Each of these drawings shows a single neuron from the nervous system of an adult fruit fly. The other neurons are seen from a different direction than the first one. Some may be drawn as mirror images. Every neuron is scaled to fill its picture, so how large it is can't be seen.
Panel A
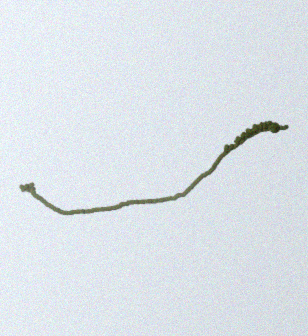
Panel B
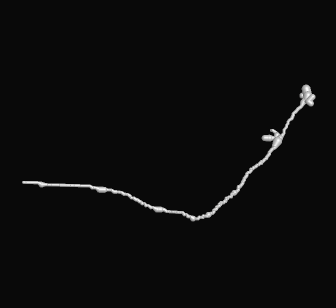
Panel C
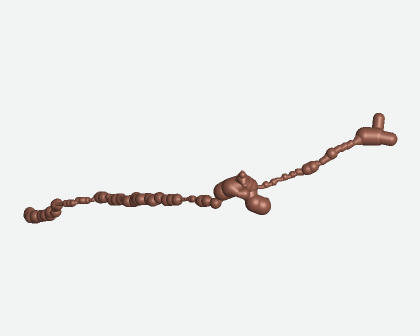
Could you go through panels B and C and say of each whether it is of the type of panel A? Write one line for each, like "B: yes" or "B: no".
B: no
C: no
